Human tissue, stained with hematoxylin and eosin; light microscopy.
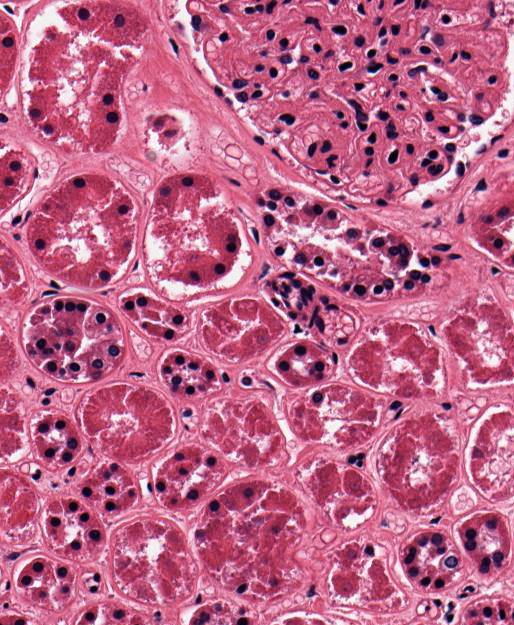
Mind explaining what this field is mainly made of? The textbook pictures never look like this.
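What the field shows is the cortical labyrinth of the kidney. A glomerulus sits in the upper right corner.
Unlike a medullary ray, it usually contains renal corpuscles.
Cross-sectioned tubules pack most of the field with very little stroma; most have cuboidal cells with deeply eosinophilic granular cytoplasm.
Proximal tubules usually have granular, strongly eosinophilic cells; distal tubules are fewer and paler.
A minority of smaller tubules, at left middle and lower right, are paler with more crowded nuclei.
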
